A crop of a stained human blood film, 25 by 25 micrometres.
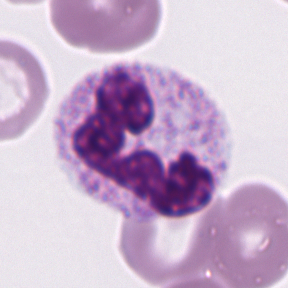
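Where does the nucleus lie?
Along the left and lower part of the cell, with more cytoplasm left over at the upper right.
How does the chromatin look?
Dark purple and coarsely clumped.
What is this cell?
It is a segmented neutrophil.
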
